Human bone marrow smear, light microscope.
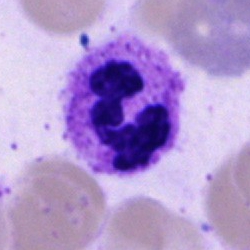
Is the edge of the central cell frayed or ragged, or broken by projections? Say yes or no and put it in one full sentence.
Yes, this cell has a rough edge that is ragged or bears projections, blebs or tags.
